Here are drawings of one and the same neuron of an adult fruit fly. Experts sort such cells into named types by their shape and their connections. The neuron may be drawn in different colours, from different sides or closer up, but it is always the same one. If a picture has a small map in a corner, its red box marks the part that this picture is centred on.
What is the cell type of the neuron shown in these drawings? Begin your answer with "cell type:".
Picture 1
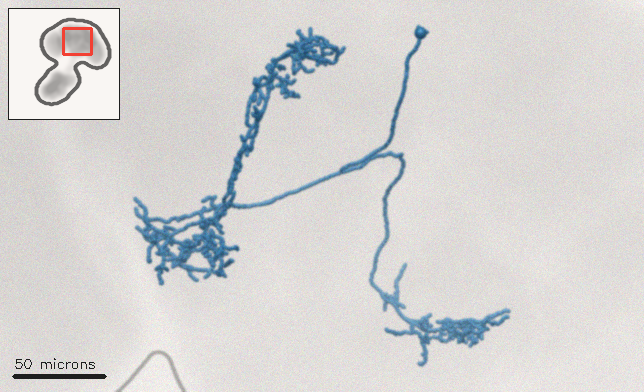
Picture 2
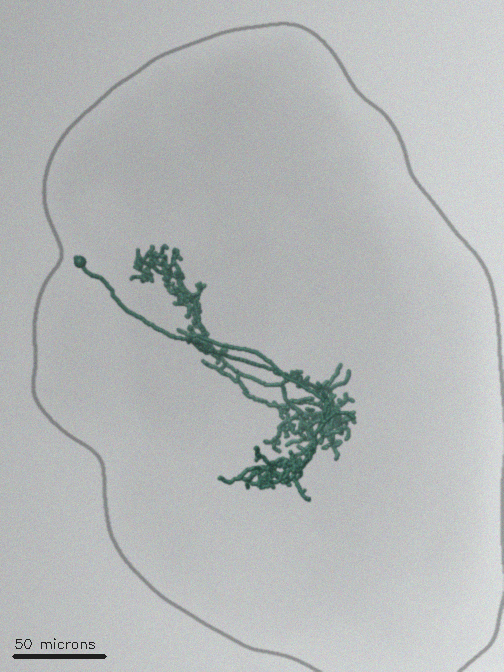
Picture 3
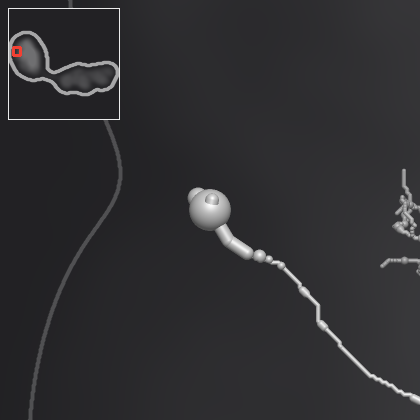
cell type: WED080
